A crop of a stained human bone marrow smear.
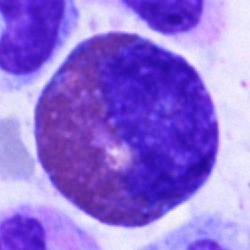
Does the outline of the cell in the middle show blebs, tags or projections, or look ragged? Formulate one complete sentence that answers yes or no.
No, this cell's edge is smooth, without blebs, tags or ragged parts.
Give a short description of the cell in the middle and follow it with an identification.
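The left part of the cell stains more reddish-purple than the right, and fine pinkish granules are scattered across it. The right part is a deep blue-purple. A small pale spot sits just below the centre. This cell is an eosinophil.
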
